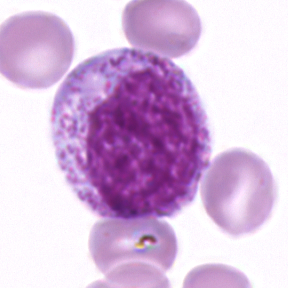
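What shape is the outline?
Round to slightly oval, and smooth.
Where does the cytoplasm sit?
Mostly as a crescent on the left side of the nucleus, on a pale lilac-grey background, with a pale, granule-poor area in the upper left beside the nucleus.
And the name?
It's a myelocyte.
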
